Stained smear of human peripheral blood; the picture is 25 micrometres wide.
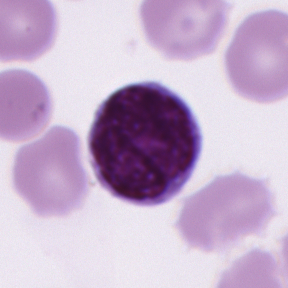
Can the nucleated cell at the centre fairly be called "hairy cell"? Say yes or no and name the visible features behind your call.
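Taking the outline first, it is round and smooth. Cytoplasm: only a very thin rim around the nucleus, which goes with typical lymphocyte and against hairy cell.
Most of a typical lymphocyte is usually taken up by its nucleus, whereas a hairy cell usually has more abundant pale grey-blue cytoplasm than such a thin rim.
Chromatin: dark purple and coarsely clumped. Nucleoli and granules: none visible.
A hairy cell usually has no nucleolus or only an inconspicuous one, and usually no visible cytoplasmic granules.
These two findings therefore do not count against hairy cell. Size: about 10 micrometres across. Verdict: the name hairy cell does not fit; this is a typical lymphocyte.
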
